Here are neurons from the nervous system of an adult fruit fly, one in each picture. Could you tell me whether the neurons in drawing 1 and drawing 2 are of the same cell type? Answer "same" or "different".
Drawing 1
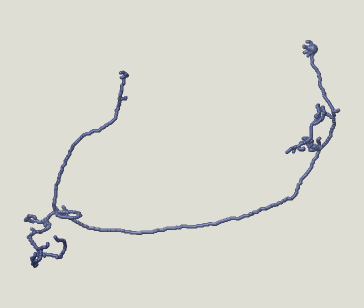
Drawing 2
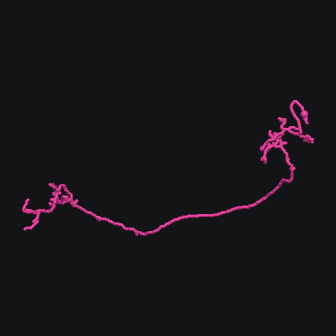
different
